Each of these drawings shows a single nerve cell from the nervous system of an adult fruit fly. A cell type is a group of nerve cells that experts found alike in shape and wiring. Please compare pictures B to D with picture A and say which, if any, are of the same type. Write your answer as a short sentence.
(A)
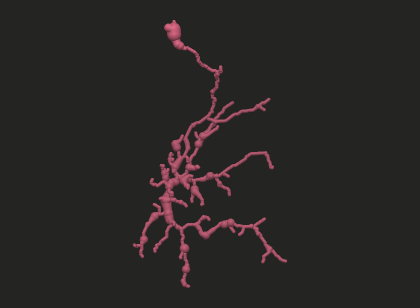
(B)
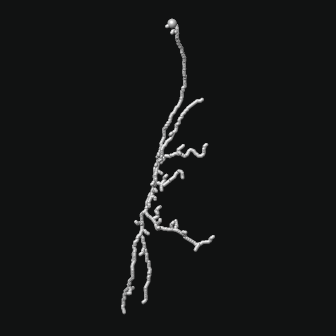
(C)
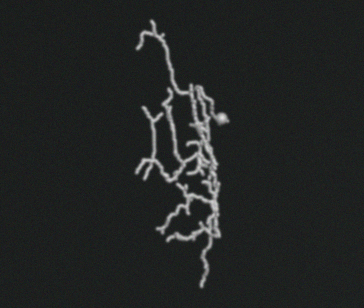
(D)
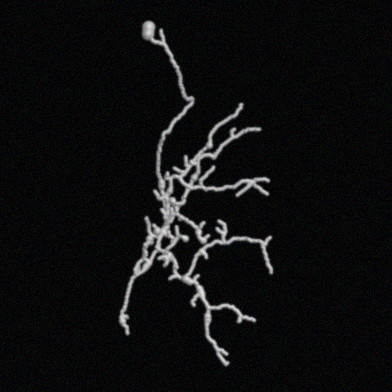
Picture B, picture C and picture D are of the same cell type.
